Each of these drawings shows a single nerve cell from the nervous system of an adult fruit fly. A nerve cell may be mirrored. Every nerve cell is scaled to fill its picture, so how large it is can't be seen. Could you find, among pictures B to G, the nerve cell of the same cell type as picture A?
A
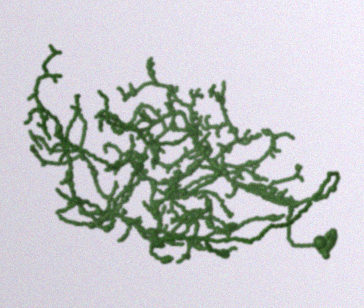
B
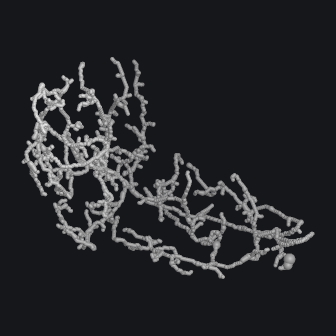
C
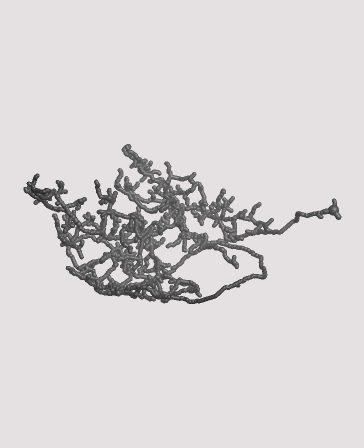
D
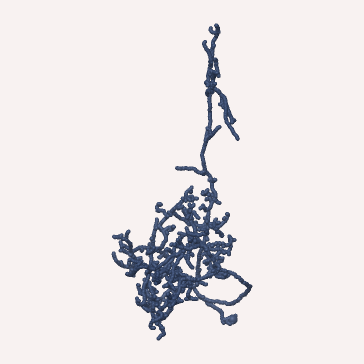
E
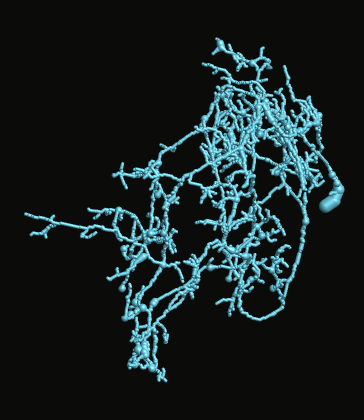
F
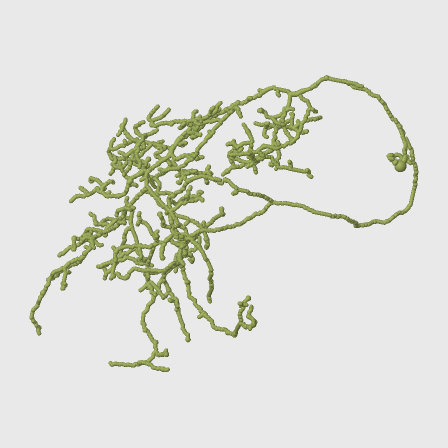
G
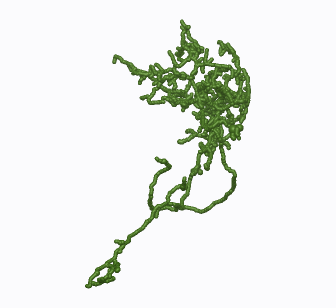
C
